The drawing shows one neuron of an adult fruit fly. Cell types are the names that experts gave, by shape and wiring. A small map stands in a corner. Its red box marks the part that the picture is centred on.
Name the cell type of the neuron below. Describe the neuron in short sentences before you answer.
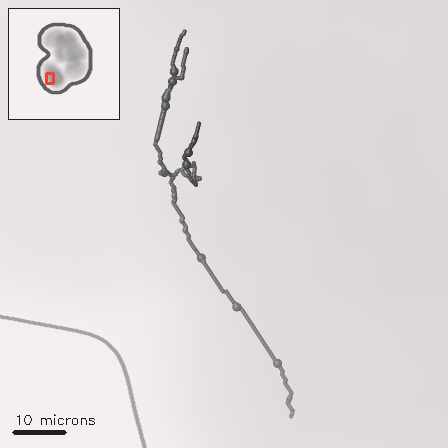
No cell body is drawn. By the scale bar it is about 75 microns tall in this view. It has a dozen or fewer branch ends. It is a sensory neuron entering the nerve cord. The cell type is LgLG2.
